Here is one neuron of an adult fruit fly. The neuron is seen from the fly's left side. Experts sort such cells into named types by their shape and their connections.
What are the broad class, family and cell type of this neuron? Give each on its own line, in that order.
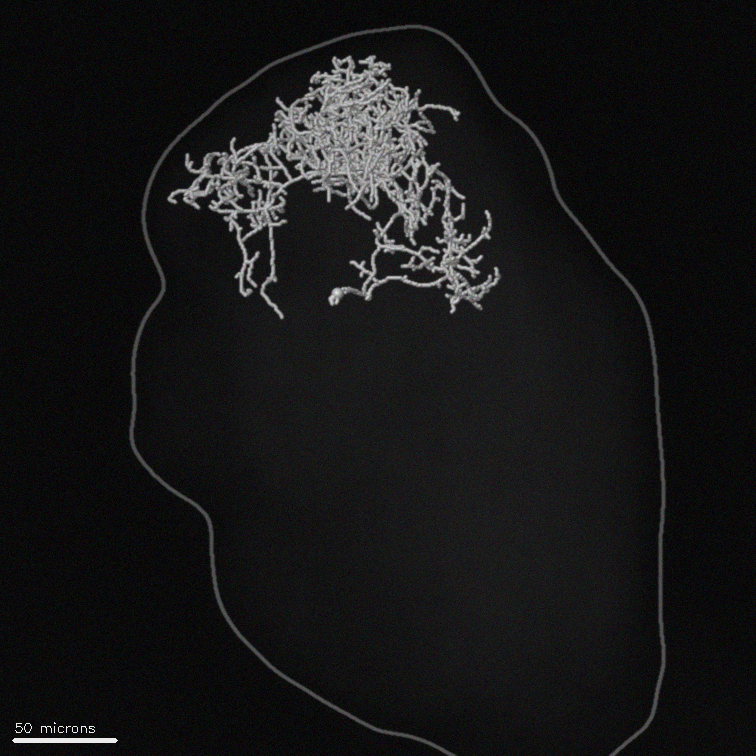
central-brain intrinsic neuron
LHCENT
LHCENT10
